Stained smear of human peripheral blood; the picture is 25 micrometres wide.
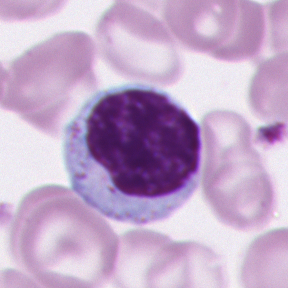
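Large granular lymphocyte measuring about 12 micrometres across, in a stained smear of human peripheral blood. A single rounded nucleus without lobes, about 10 by 9 micrometres, lies toward the upper right and fills about 60% of the cell's area. Pale blue cytoplasm forms a crescent along the left and lower side of the cell, with a few fine reddish-purple granules scattered in it.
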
